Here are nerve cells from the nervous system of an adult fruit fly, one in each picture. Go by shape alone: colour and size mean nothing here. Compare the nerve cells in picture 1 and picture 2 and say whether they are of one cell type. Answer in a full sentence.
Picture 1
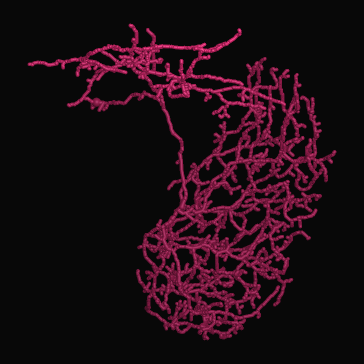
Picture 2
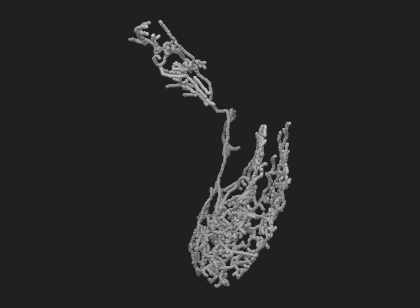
They are of the same cell type.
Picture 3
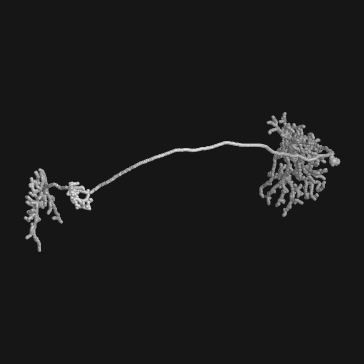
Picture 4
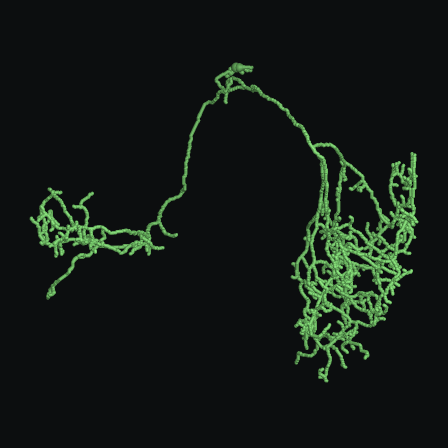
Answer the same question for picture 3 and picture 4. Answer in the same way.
They are of different cell types.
